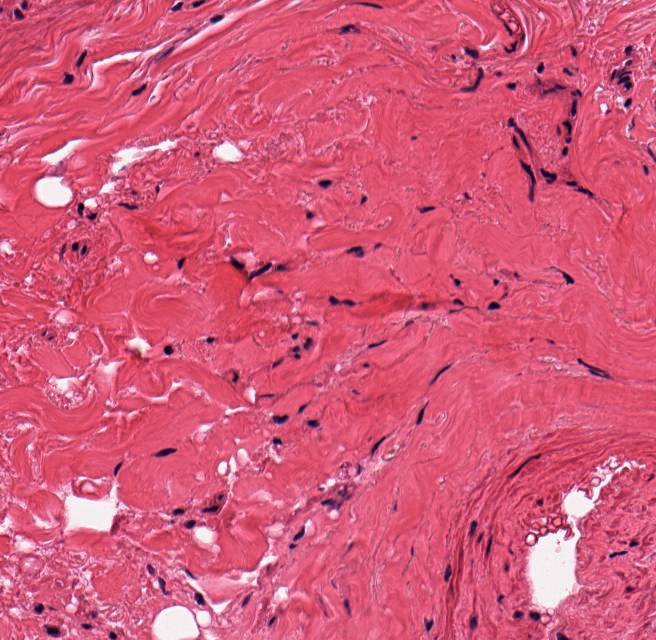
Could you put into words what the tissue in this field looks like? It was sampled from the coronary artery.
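Dense, deeply eosinophilic collagen bundles occupy nearly the entire field. These bundles are wavy and interlace in varied directions instead of lying parallel. Between them lie single nuclei that are sparse, small and dark, most of them elongated. No epithelium is present anywhere in the field.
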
